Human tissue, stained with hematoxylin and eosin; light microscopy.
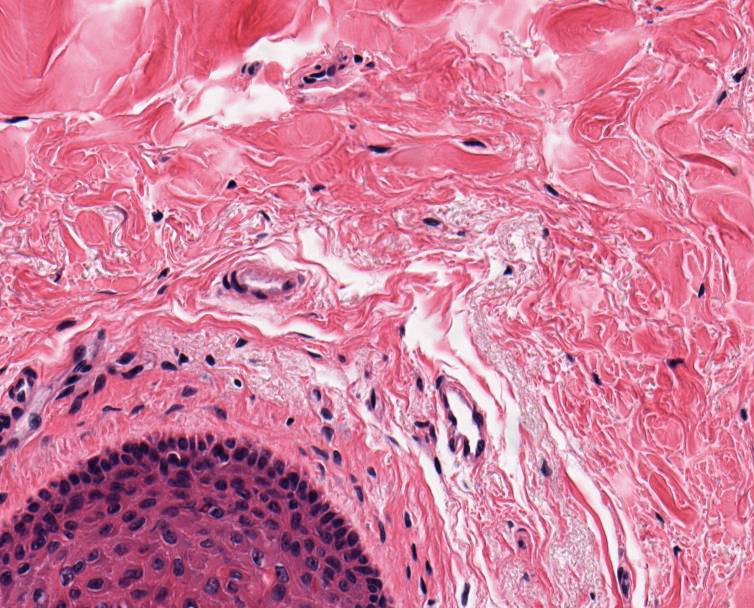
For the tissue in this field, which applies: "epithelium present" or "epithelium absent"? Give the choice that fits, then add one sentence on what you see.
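Epithelium present. Dense pink collagenous connective tissue fills most of the field, with an epithelial structure only in the lower left corner.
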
